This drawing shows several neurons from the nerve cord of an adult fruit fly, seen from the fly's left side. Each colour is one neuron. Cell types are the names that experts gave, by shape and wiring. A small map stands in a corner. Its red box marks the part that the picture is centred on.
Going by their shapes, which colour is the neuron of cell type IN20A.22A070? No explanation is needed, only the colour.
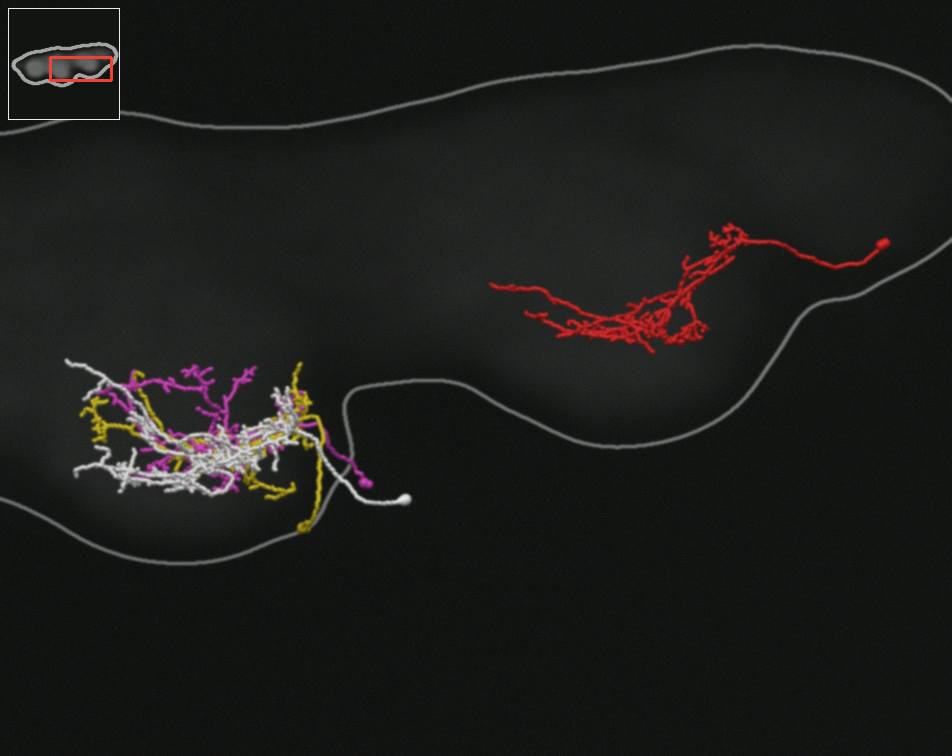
yellow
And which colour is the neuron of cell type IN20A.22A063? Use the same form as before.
white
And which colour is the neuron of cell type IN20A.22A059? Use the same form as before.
magenta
